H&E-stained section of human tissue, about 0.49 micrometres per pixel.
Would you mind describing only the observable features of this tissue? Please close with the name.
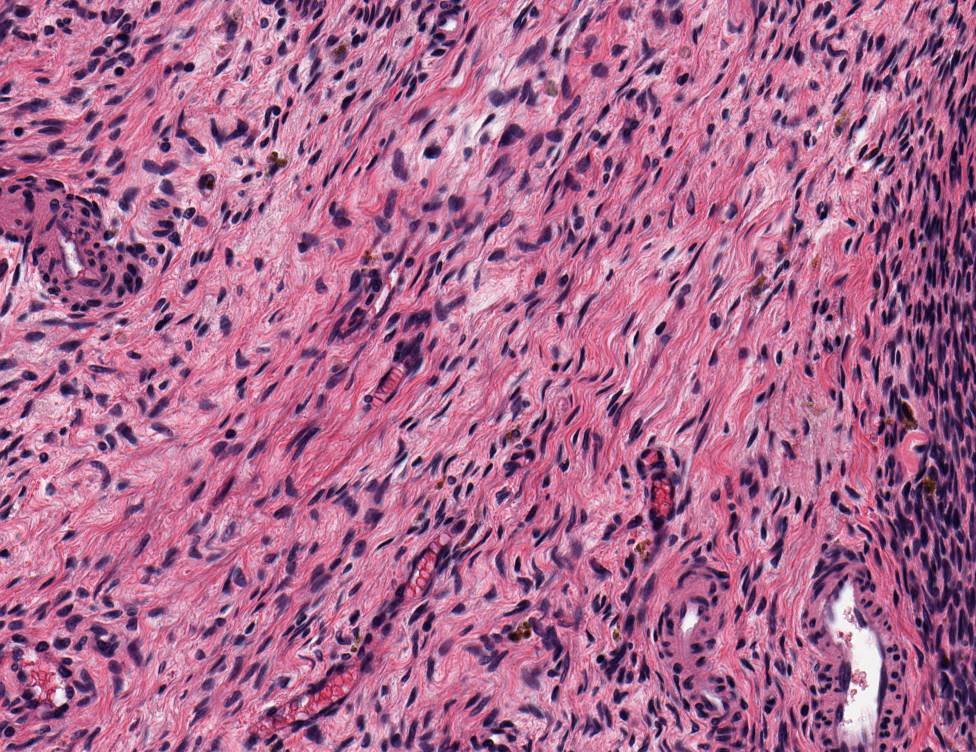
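Spindle cells in pink collagenous stroma fill the field, without glands or epithelial units. Most nuclei are elongated to oval and dark, with scant cytoplasm. Golden-brown pigment granules are scattered among them. A denser band of crowded dark nuclei runs along the right edge. It's ovary.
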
